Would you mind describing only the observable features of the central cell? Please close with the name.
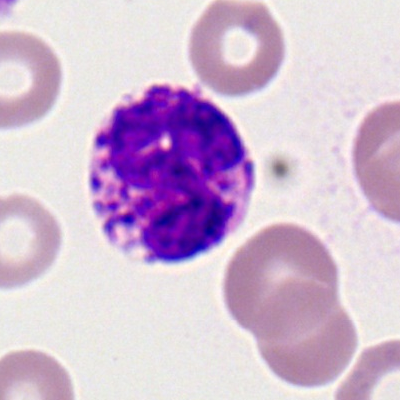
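The cell has a roughly round outline. A dark purple nucleus occupies most of it. Dark granules overlie the nucleus, so its outline is hard to follow. The granules are most easily seen along the left and lower-left edge of the cell. The cell is a basophil.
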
